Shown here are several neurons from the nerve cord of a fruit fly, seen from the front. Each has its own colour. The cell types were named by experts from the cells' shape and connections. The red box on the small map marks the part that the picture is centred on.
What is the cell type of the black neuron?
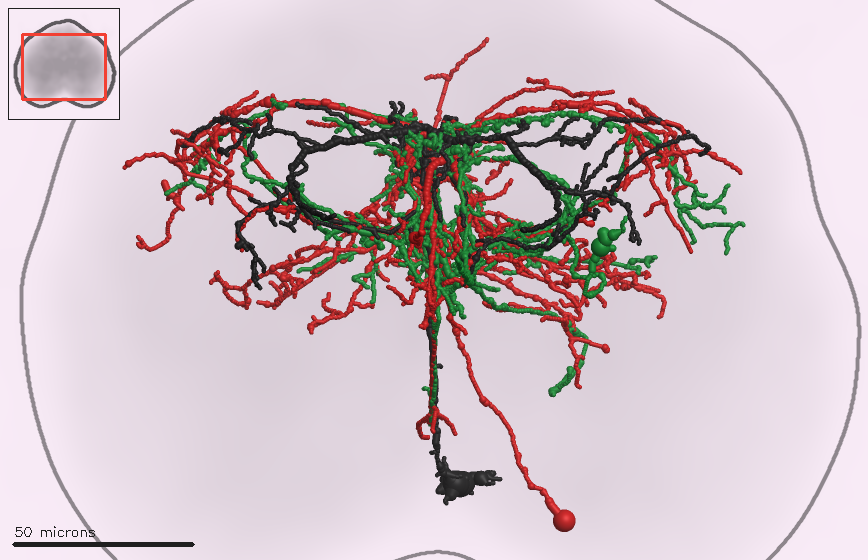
EA00B022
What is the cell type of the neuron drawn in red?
AN27X016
